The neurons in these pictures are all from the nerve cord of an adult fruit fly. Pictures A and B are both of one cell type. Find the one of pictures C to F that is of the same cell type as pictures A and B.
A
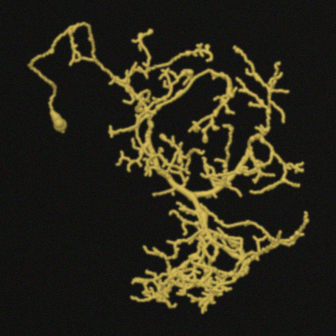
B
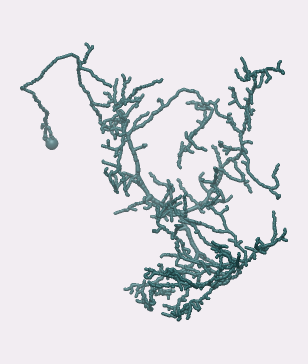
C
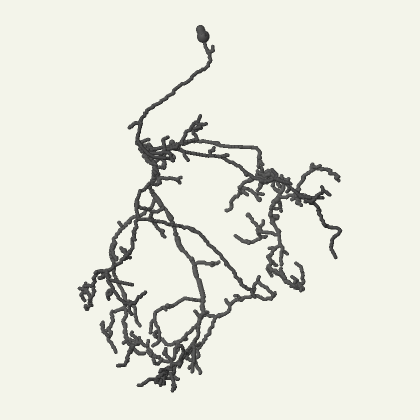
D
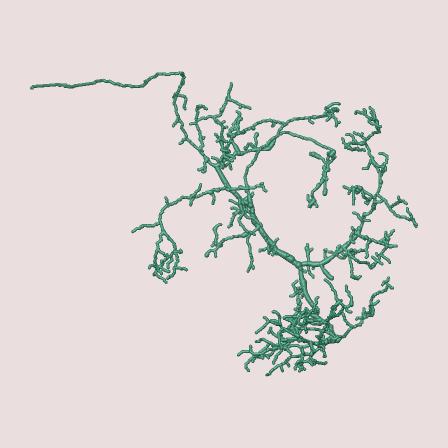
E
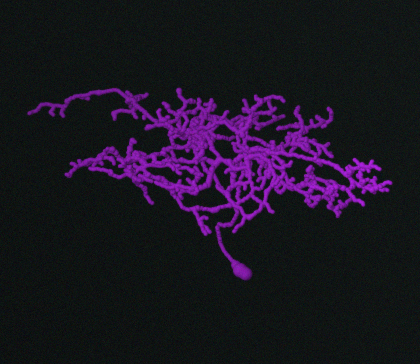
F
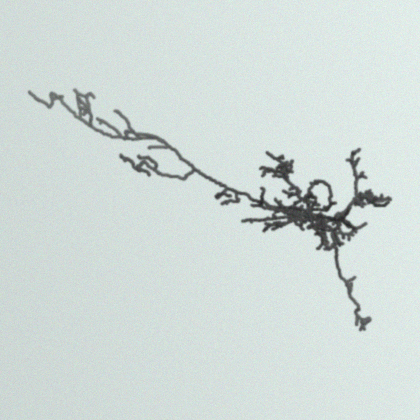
D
